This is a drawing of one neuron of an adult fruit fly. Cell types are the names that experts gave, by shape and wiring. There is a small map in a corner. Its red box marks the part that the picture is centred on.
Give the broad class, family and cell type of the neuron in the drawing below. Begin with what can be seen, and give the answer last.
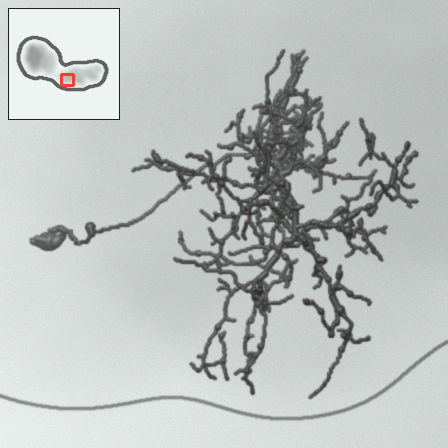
As drawn here it is about as wide as it is tall. This is a nerve-cord intrinsic neuron. The family is hemilineage 16B. It is of cell type IN16B041.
